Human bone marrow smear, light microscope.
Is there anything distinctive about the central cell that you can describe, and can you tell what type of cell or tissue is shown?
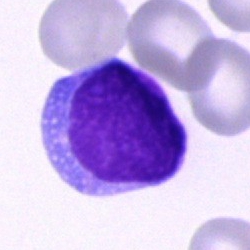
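Let me start with the outline: rounded, with a smooth edge. The nucleus looks pushed off-centre, toward the upper right of the cell. In the cytoplasm I see many small pale vacuoles, but no distinct granules. So this is a blast.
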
